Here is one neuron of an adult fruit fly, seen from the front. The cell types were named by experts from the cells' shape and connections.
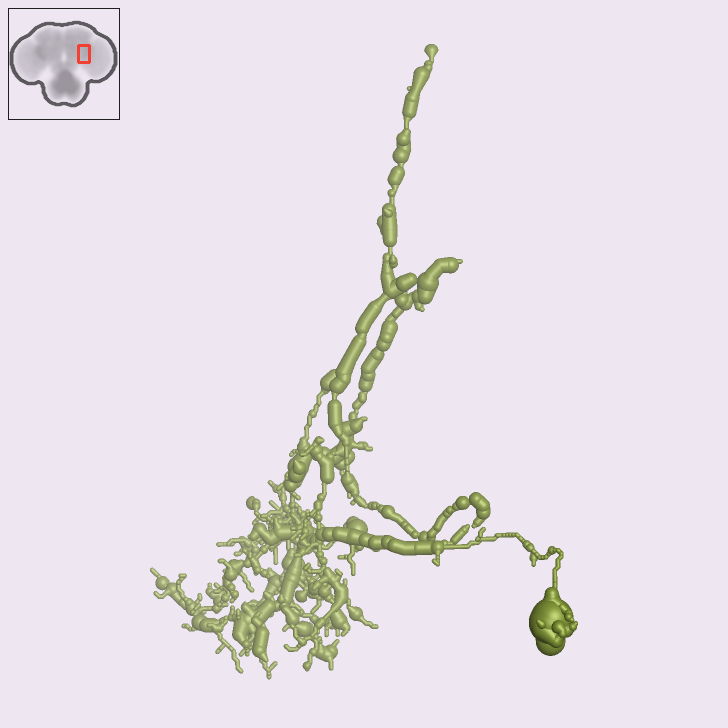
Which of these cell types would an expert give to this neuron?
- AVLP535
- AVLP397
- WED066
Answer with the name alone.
WED066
